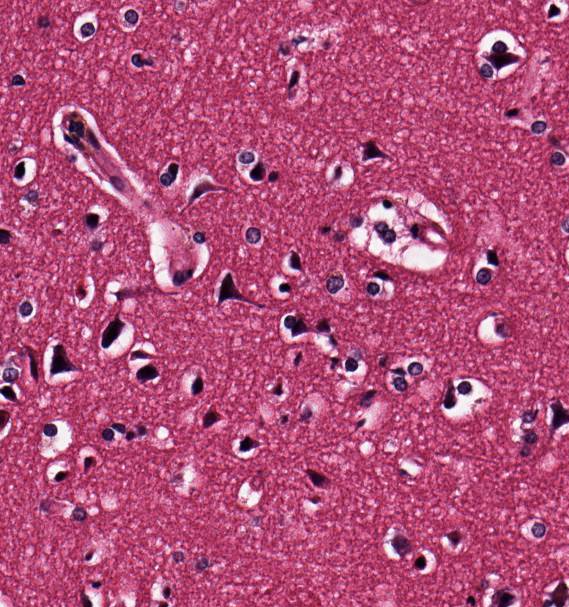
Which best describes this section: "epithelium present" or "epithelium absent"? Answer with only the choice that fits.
Epithelium absent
